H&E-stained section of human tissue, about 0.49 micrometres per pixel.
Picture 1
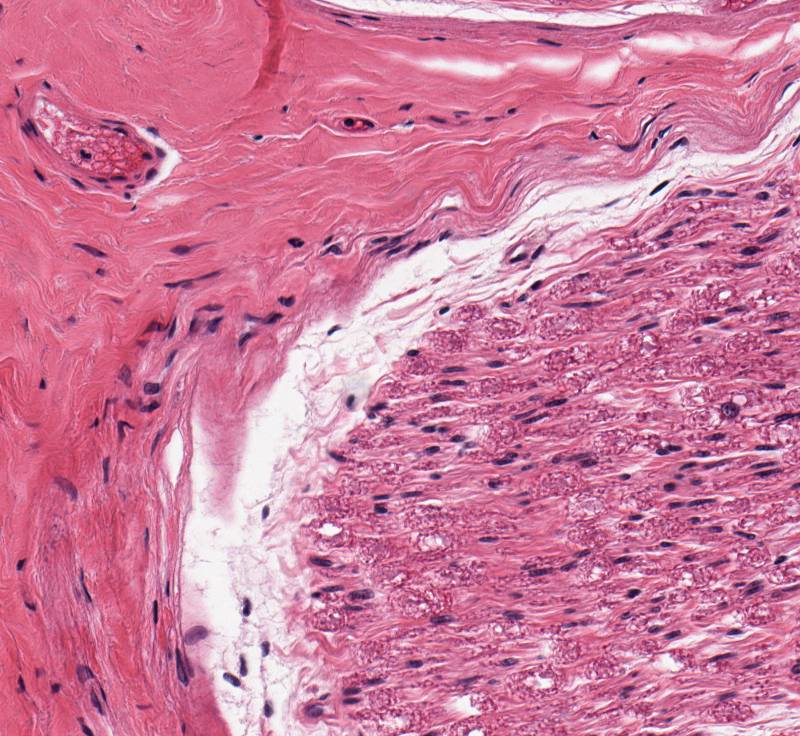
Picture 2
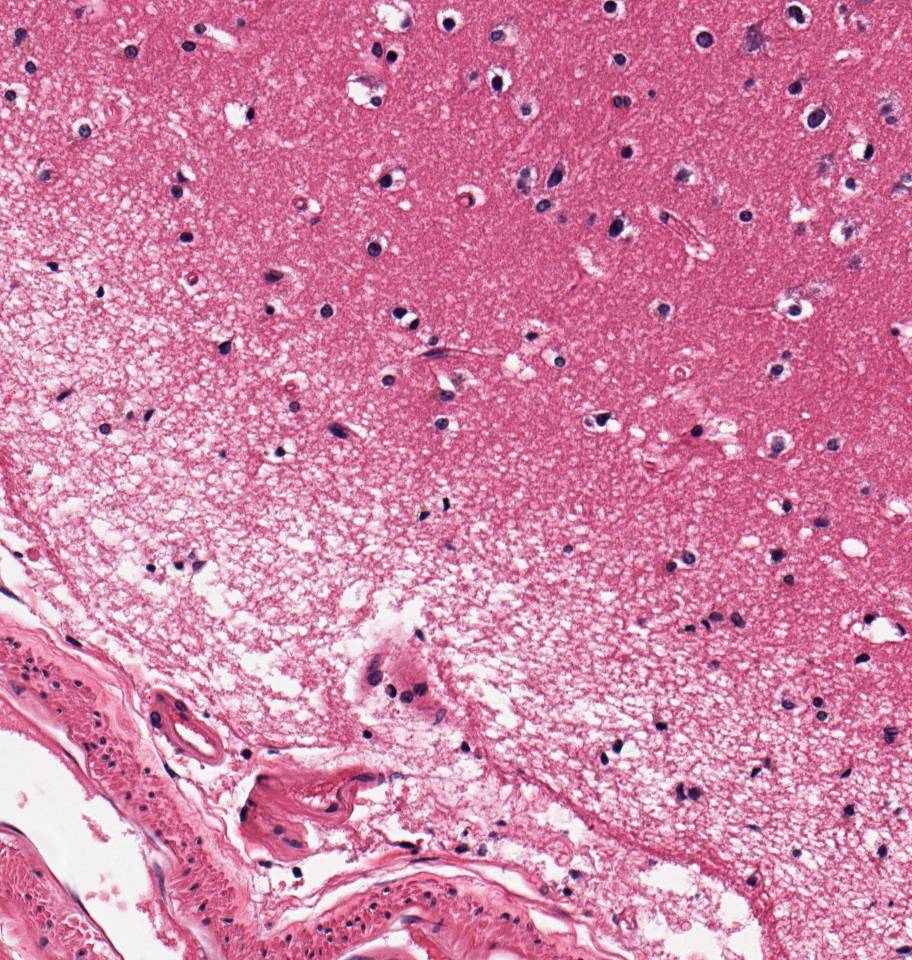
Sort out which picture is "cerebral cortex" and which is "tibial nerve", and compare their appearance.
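Answer: picture 1 is tibial nerve and picture 2 is cerebral cortex. In picture 1, a densely cellular bundle of fibres with a bubbly, finely vacuolated pink texture occupies the lower right, bordered above and to the left by dense fibrous tissue of thick, wavy, deeply eosinophilic collagen bundles with sparse spindle-shaped nuclei. Picture 2 instead consists mostly of pink, finely fibrillary tissue without glands or epithelium, through which small, round to oval, dark nuclei are scattered singly and fairly evenly. Its lower left border is a thin membranous layer, and the band of tissue next to it is paler and more vacuolated than the denser pink tissue toward the upper right.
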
